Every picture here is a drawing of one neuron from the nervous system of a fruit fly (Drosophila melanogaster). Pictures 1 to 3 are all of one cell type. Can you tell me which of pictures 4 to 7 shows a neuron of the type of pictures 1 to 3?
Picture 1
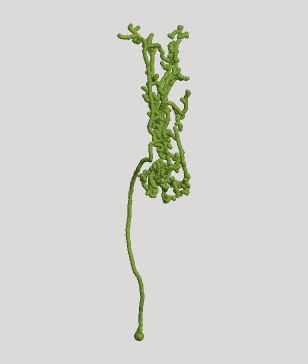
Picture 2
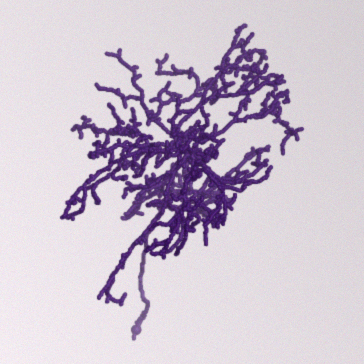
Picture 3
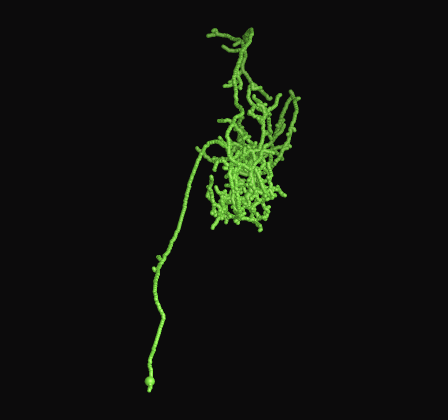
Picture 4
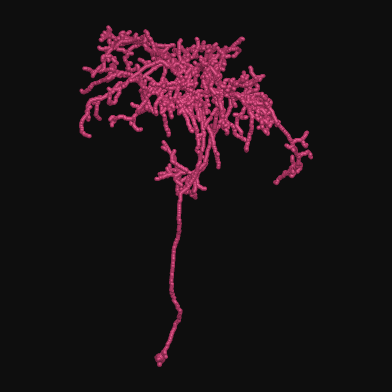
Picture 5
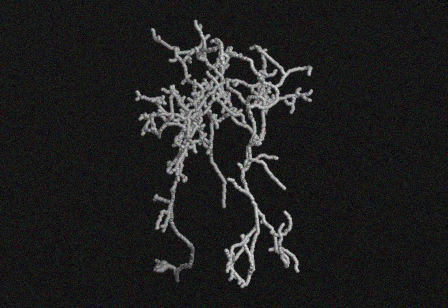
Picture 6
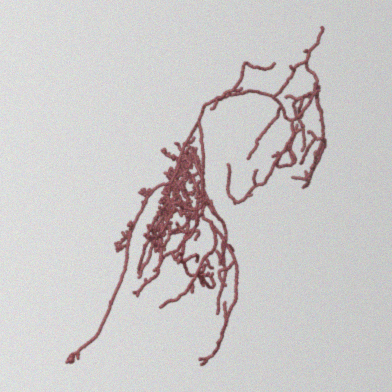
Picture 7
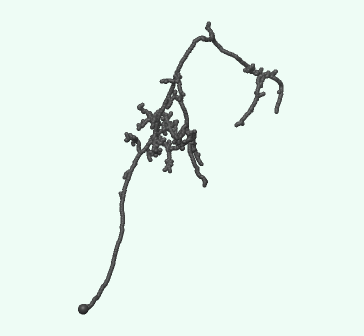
4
